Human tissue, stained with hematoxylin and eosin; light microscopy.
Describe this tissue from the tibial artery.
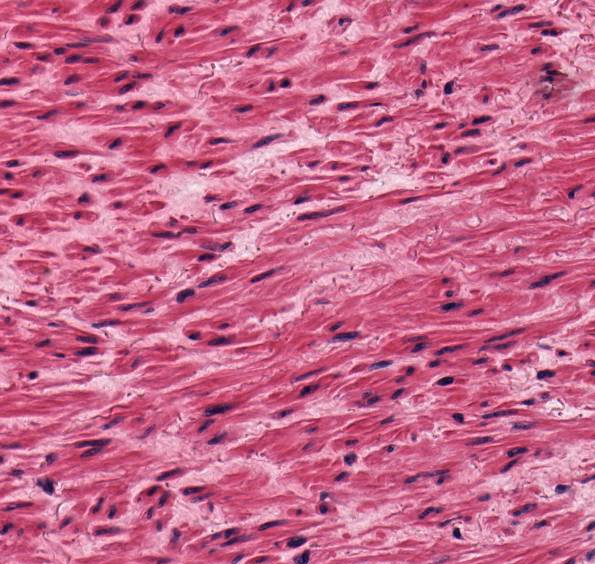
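Elongated cells form roughly parallel bundles crossing the field from left to right, rising slightly toward the right. Their cytoplasm is strong, even pink and slightly fibrillar. Elongated, dark blue spindle- to cigar-shaped nuclei lie lengthwise along the cells, fairly evenly scattered rather than clustered.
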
